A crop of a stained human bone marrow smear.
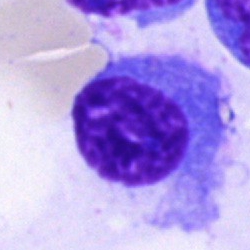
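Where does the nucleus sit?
Off-centre, toward the left side of the cell.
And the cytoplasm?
Blue, in a broad rim mainly to the right of and below the nucleus.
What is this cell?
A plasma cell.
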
